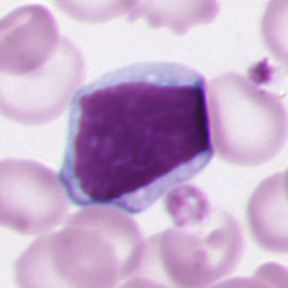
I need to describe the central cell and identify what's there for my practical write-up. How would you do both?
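Fairly straight sides meeting at corners give this cell an angular outline. The nucleus looks roughly four-sided too, with straight edges and angular corners. Around it runs a pale blue-grey rim of cytoplasm, where I can't make out any granules. So I'd call it a typical lymphocyte.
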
